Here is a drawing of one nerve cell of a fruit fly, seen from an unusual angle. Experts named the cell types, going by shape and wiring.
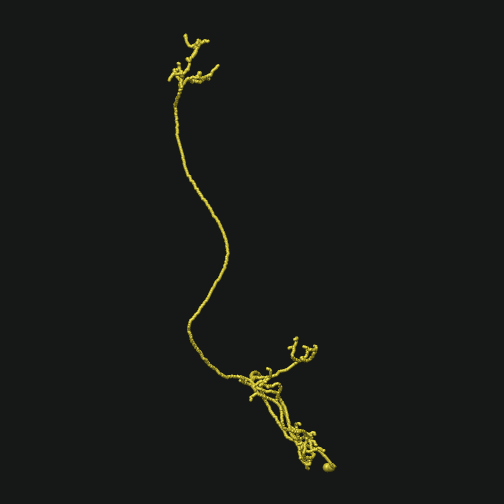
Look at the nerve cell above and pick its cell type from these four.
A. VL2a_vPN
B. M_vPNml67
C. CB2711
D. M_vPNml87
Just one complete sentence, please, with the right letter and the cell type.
The nerve cell represents the cell type CB2711, found under option C.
